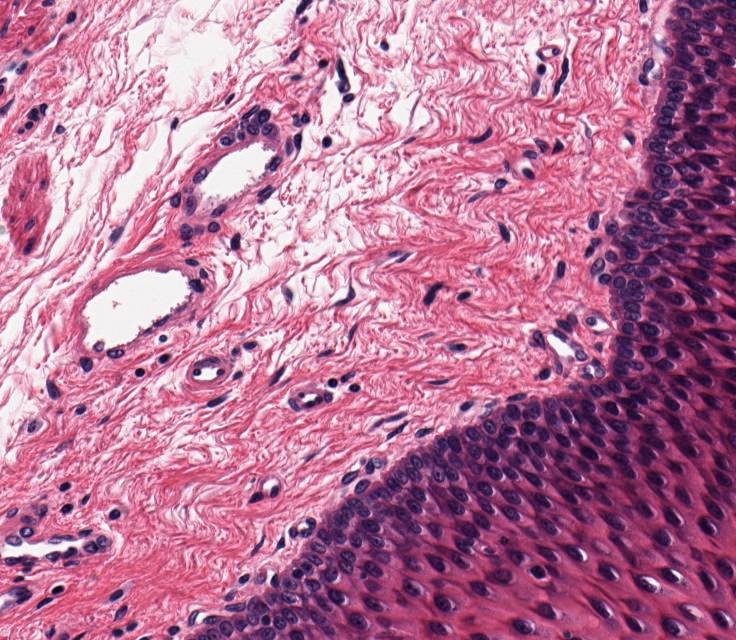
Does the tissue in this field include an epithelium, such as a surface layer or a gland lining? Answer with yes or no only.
Yes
